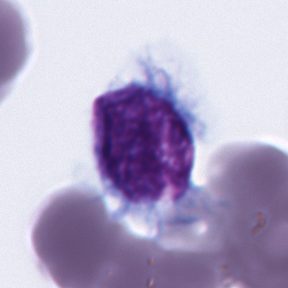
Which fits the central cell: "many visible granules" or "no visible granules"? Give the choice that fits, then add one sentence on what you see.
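No visible granules. No granules are visible in the cytoplasm.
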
